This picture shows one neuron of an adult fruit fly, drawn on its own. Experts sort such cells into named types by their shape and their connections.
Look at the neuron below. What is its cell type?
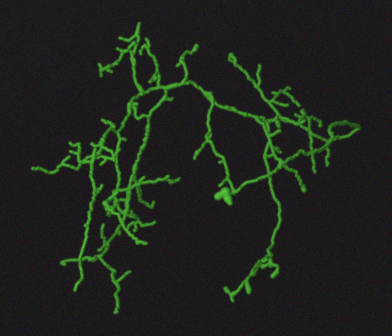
IN11B016_b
